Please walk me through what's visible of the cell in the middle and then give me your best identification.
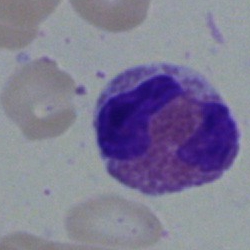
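You've got a round cell here with a smooth outline. The nucleus has two lobes, and its chromatin is dark purple and condensed. There's plenty of cytoplasm filling the space between those two lobes, and it's packed with pinkish granules. That's an eosinophil.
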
